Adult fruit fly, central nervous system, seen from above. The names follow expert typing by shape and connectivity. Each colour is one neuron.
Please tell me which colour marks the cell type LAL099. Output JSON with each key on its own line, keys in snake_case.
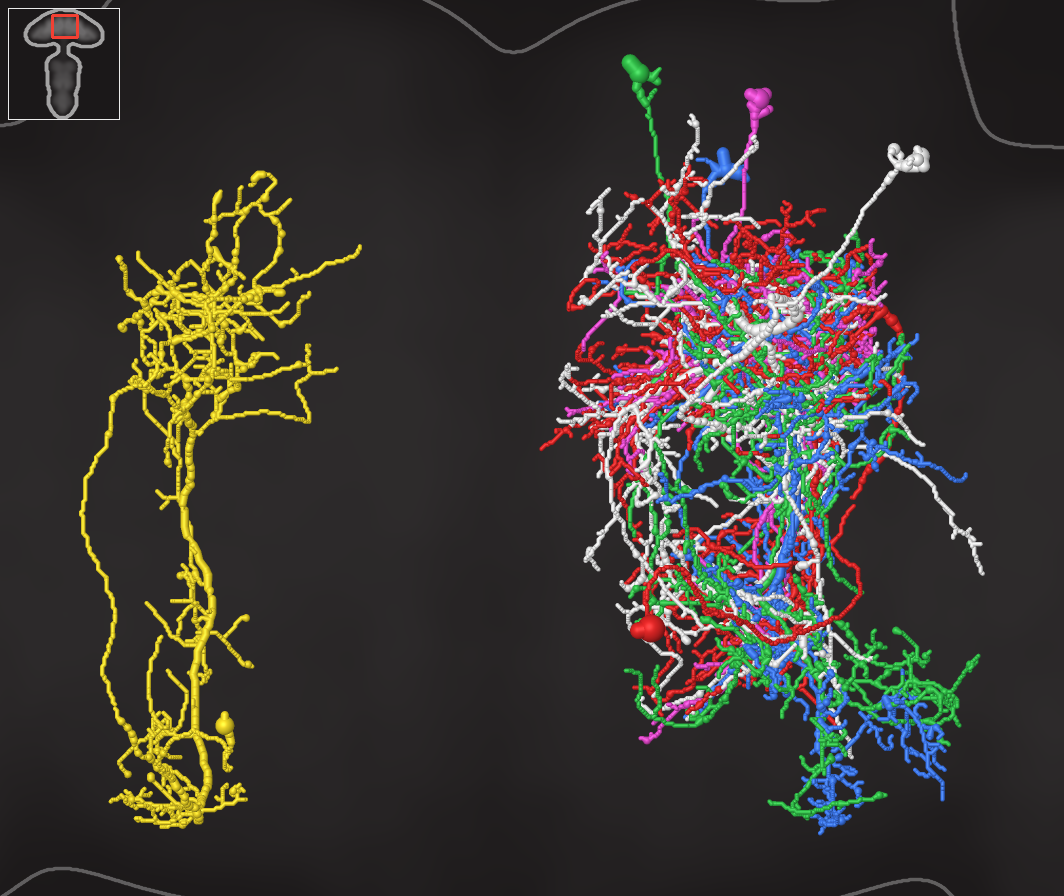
{
 "colour": "green"
}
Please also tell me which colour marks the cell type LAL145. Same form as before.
{
 "colour": "yellow"
}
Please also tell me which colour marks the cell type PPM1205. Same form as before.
{
 "colour": "red"
}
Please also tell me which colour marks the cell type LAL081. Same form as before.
{
 "colour": "blue"
}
